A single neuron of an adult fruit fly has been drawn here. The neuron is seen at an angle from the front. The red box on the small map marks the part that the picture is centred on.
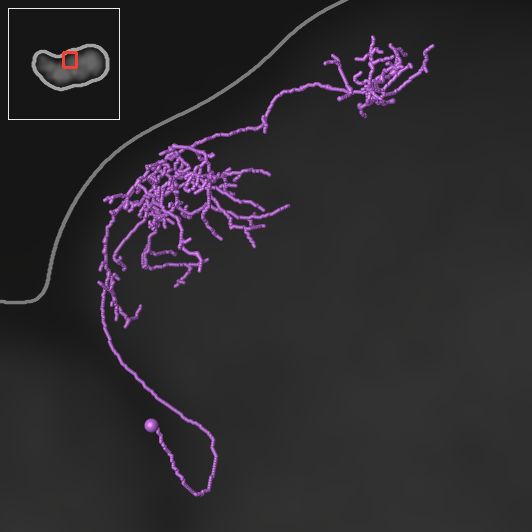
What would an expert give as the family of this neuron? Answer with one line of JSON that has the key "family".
{"family": "hemilineage LHa3"}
